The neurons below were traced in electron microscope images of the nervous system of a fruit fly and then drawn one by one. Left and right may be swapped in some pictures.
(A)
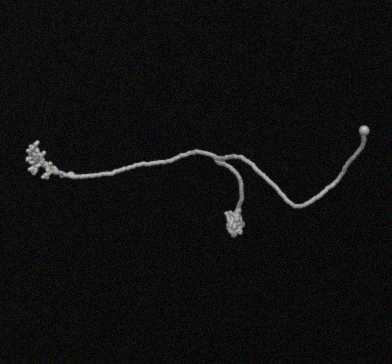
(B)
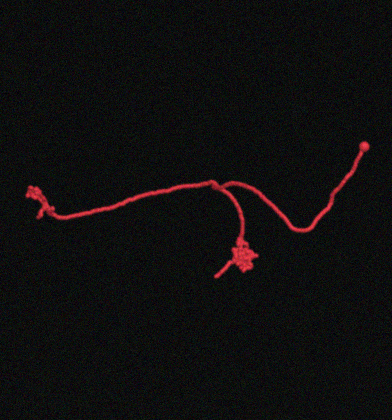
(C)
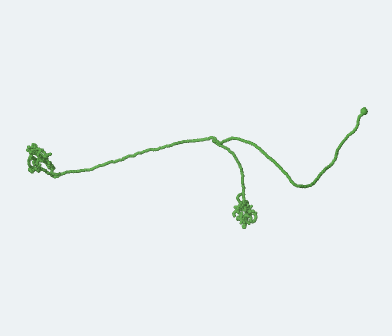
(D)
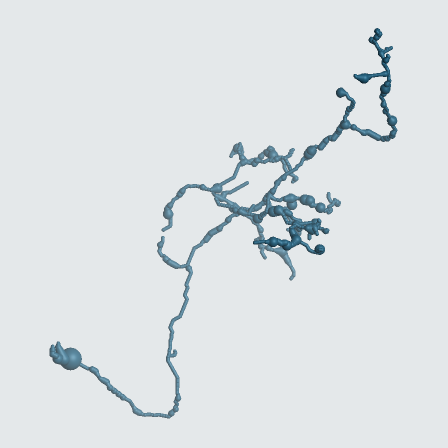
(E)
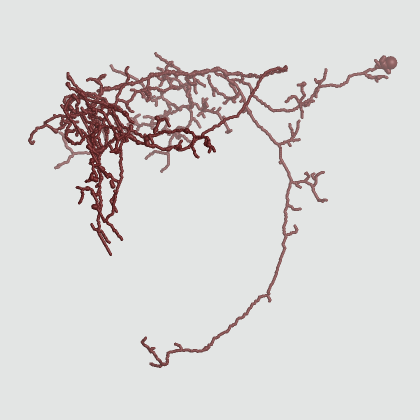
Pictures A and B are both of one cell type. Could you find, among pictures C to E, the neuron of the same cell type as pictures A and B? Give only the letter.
C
